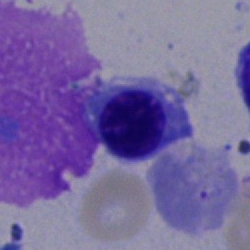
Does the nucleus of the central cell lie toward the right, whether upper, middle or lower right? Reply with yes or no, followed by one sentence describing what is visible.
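No. The nucleus sits off-centre, toward the left side of the cell.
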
